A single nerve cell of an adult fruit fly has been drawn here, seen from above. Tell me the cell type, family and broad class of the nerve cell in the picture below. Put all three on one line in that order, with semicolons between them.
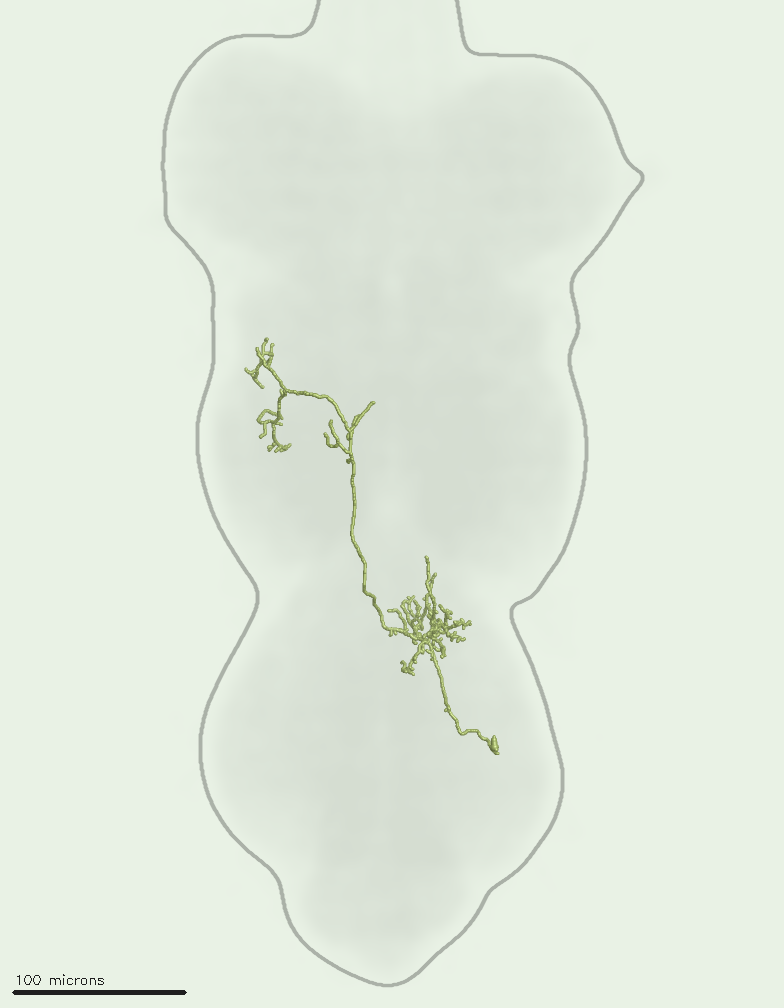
IN18B052; hemilineage 18B; nerve-cord intrinsic neuron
